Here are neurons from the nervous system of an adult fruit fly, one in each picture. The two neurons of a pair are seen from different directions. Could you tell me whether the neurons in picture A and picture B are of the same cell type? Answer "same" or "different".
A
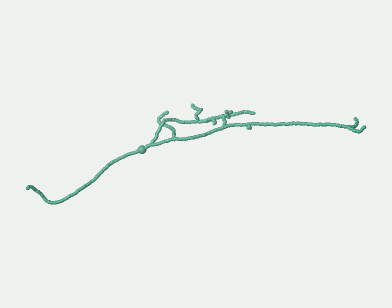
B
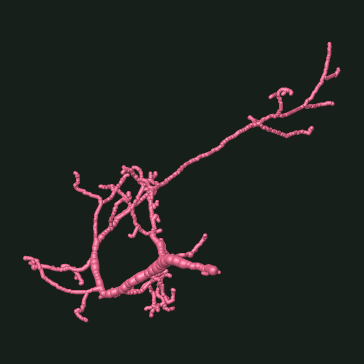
different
